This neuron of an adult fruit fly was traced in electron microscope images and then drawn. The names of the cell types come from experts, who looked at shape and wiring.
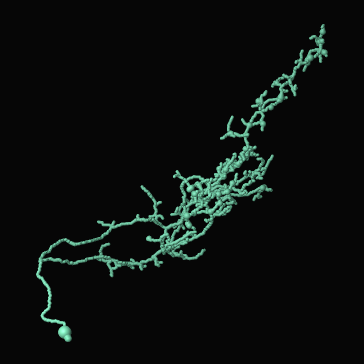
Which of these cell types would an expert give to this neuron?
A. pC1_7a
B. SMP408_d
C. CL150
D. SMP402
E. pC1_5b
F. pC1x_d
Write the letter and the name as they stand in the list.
D. SMP402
